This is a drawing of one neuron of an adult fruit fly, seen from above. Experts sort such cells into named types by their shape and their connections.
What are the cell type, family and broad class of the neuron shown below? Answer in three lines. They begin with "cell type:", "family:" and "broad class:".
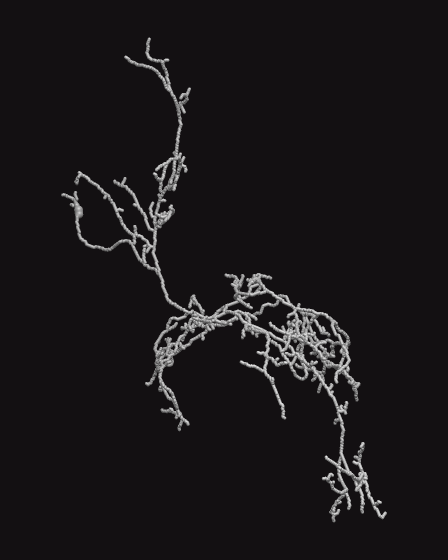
cell type: IN03A044
family: hemilineage 03A
broad class: nerve-cord intrinsic neuron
